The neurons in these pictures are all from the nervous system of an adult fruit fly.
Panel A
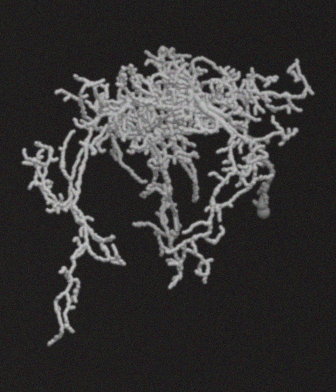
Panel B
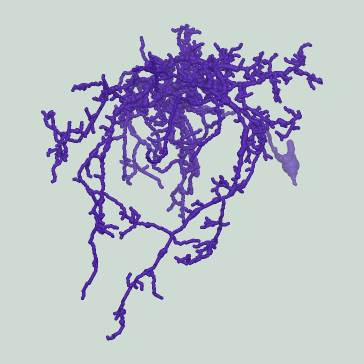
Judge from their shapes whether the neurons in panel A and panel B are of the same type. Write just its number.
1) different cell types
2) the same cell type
2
